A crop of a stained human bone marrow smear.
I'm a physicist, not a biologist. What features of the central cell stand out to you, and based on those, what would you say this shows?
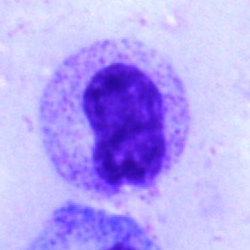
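Round, smooth outline. Nucleus bean-shaped, notched on its left side, placed toward the right. Wider band of cytoplasm on the left. Chromatin dense, dark purple. Identity: metamyelocyte.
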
